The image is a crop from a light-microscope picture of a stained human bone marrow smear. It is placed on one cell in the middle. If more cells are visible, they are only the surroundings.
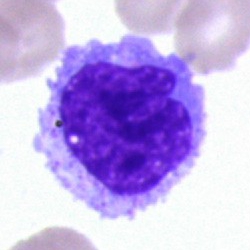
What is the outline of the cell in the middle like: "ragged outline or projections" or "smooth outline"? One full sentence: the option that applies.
Rough rather than smooth is the outline of this cell.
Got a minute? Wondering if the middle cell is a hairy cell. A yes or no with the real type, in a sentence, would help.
No, the cell in the middle is a monocyte; it is not a hairy cell.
